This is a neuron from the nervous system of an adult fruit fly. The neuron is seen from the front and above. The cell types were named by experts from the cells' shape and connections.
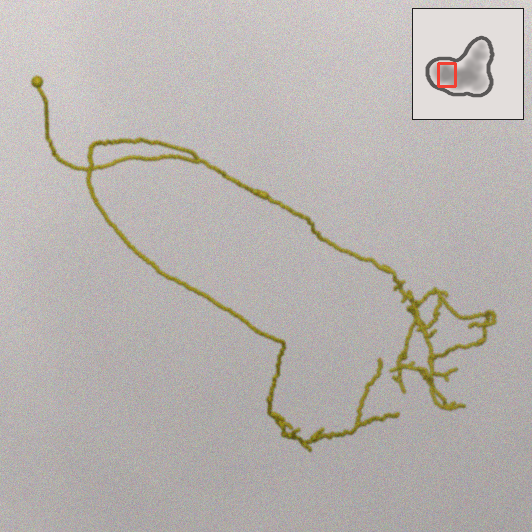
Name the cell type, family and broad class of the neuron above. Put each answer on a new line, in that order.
WED040_a
hemilineage SLPa&l1_lateral
central-brain intrinsic neuron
